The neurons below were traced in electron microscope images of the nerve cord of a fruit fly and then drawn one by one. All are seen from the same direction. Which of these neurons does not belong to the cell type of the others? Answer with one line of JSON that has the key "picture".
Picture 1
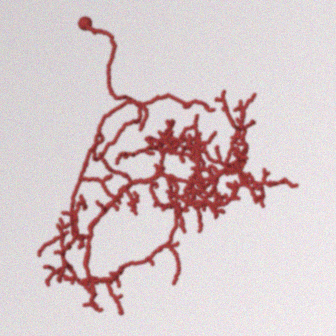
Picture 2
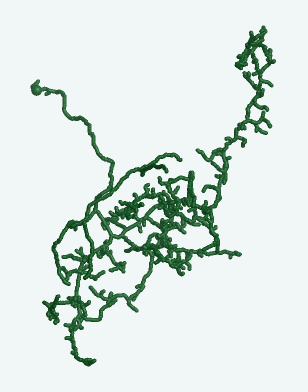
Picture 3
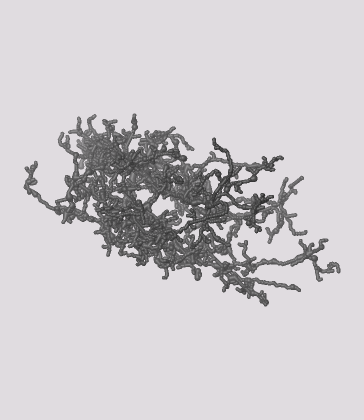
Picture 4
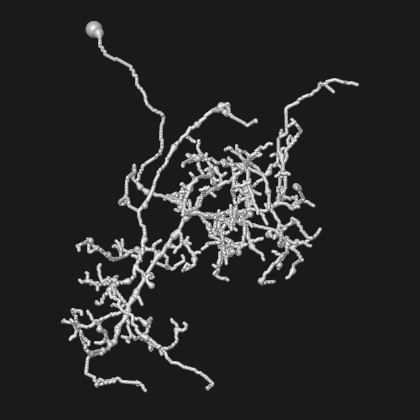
{"picture": 3}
